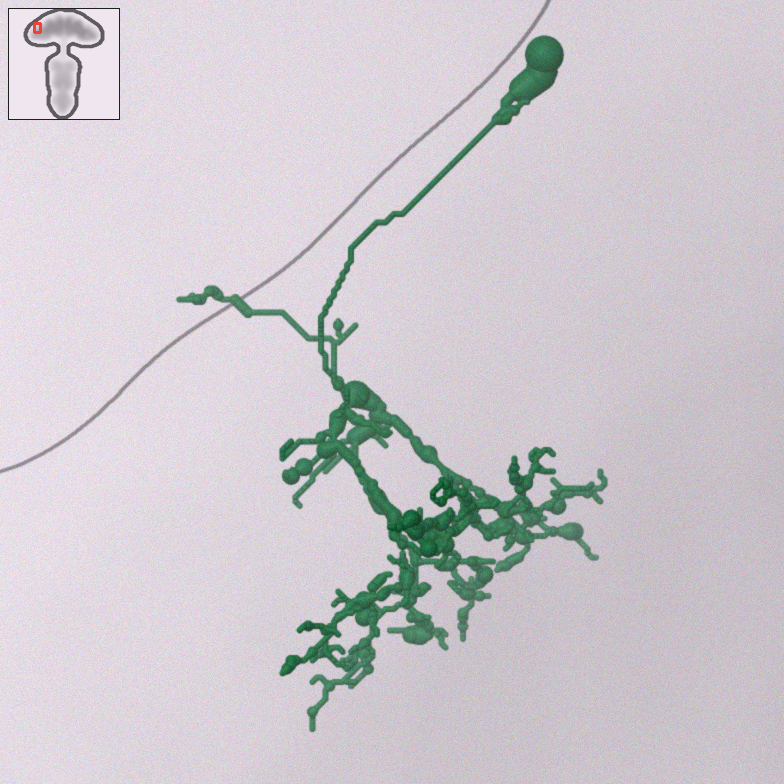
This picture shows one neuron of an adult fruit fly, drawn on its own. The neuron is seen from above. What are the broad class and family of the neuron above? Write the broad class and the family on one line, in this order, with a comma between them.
optic-lobe intrinsic neuron, Lawf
